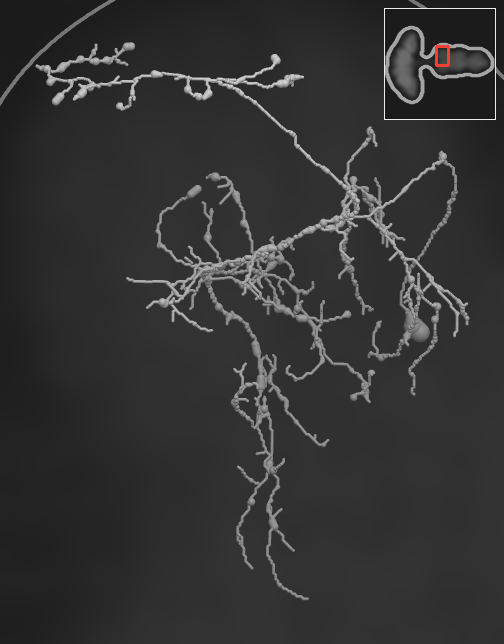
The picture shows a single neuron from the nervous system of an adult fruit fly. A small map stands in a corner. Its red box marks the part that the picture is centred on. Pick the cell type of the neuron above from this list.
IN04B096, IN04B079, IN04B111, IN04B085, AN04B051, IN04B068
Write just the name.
IN04B079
